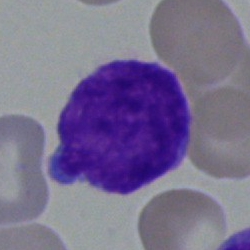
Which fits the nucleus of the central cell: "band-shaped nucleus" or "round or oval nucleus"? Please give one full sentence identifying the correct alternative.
The nucleus of the cell is compact and round or oval, not band-shaped.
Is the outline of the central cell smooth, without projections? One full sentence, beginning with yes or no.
No, along its edge the cell is rough, not smooth.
